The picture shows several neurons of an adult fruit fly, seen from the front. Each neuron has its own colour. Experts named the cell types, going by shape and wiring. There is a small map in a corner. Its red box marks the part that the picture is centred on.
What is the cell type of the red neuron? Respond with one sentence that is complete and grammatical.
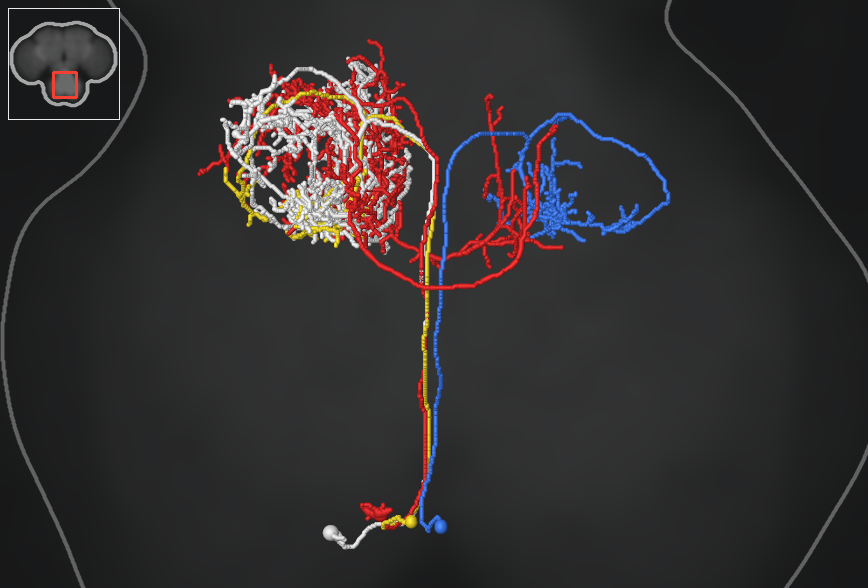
Of the cell type IN02A026 is this neuron.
